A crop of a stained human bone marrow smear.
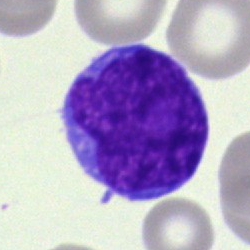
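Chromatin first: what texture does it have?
Coarse and clumped.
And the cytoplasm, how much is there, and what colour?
Only a thin blue rim, widest on the left side.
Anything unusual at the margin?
Yes, a small projection sticks out from the lower edge.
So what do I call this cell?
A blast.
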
